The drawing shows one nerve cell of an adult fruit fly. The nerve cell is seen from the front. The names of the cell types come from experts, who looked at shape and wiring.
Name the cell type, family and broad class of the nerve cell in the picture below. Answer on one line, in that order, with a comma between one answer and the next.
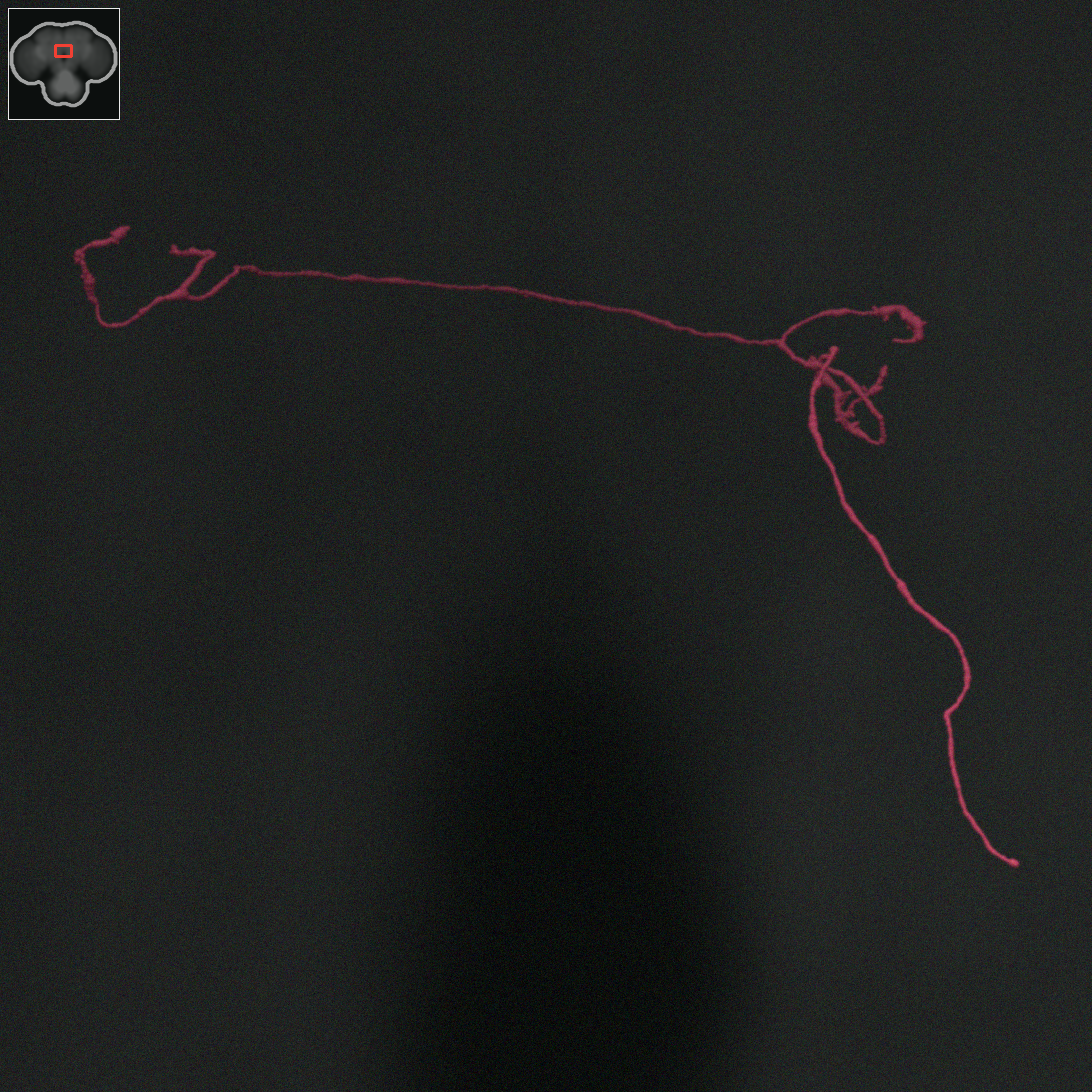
ORN_DM3, class olfactory, sensory neuron entering the brain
